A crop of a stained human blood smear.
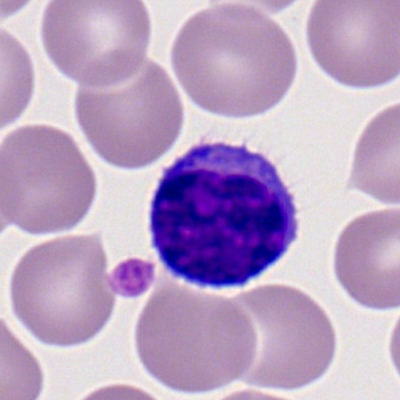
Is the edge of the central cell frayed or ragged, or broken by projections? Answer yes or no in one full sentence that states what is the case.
Yes, there is a ragged or frayed outline, or there are projections, blebs or tags, on this cell.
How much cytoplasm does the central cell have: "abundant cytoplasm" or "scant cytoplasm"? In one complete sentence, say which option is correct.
Most of this cell is taken up by its nucleus.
